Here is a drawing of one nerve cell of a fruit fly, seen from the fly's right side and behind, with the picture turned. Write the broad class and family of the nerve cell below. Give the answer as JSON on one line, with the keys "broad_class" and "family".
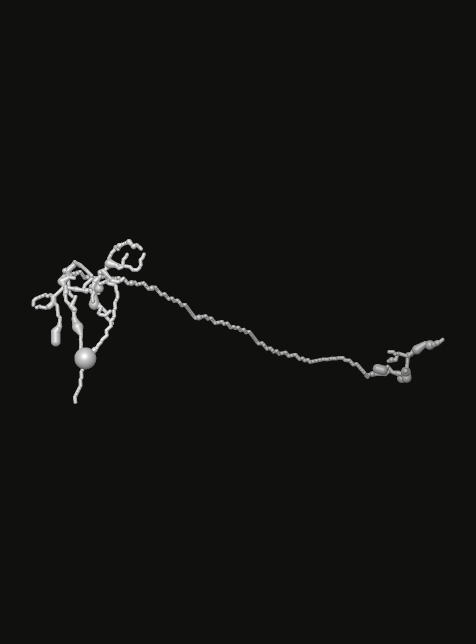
{"broad_class": "optic-lobe intrinsic neuron", "family": "T"}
